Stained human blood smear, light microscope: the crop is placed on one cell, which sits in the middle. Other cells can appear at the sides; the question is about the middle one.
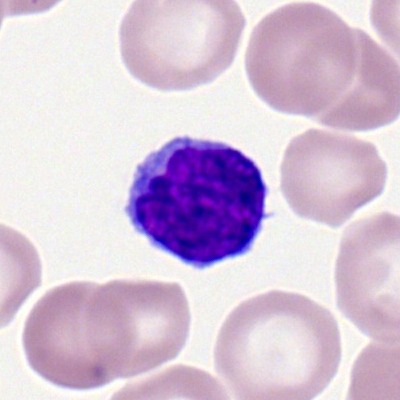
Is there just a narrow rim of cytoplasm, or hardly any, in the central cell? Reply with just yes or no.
Yes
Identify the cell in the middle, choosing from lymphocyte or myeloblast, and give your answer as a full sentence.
Centrally within this crop lies a lymphocyte.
